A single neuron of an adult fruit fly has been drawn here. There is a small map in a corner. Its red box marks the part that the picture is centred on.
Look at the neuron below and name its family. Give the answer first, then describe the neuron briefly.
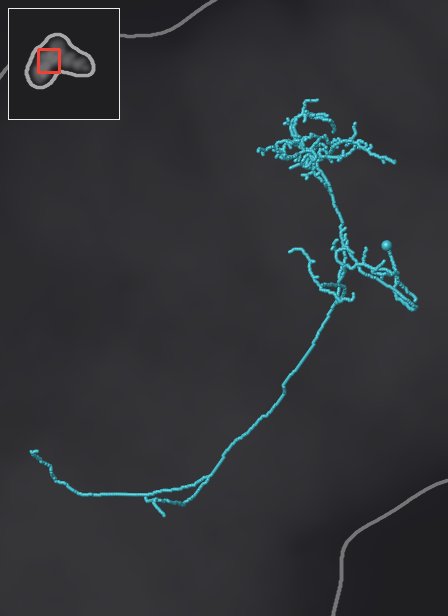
The family is hemilineage DM4_ventral. It is a central-brain intrinsic neuron. The cell body can be seen on the right of the picture. In this view it is about as wide as it is tall.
